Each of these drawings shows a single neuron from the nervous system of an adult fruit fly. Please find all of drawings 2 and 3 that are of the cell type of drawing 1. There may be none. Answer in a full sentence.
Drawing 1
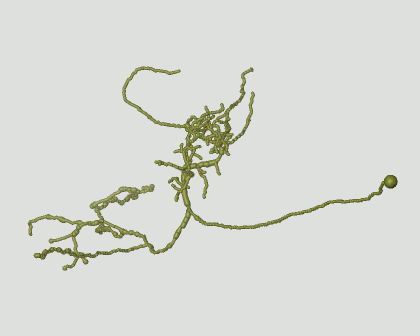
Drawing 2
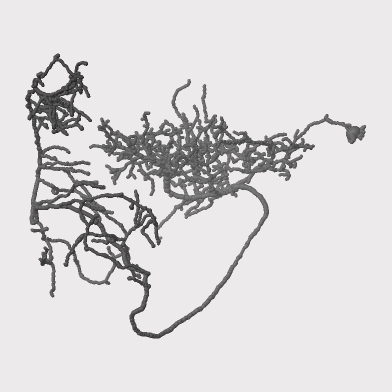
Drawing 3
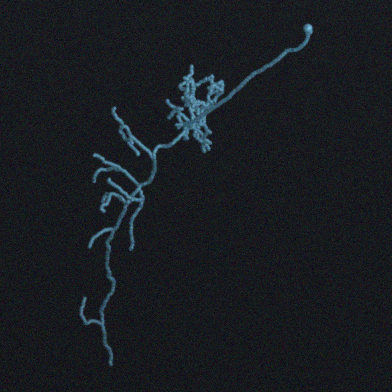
Drawing 3 is of the same cell type.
